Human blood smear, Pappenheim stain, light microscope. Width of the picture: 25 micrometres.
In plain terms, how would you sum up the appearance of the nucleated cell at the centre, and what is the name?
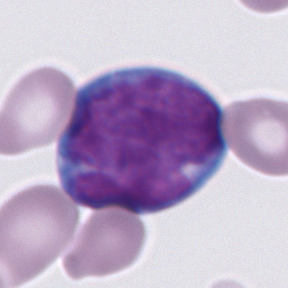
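Look first at the nucleus: it fills about 80% of the cell's area. The cytoplasm forms only a thin rim around it, and that rim is deep blue. The chromatin is purple and finely textured rather than dense and clumped. In the lower right part of the nucleus you can make out a small pale spot. What you are looking at is a myeloblast.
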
